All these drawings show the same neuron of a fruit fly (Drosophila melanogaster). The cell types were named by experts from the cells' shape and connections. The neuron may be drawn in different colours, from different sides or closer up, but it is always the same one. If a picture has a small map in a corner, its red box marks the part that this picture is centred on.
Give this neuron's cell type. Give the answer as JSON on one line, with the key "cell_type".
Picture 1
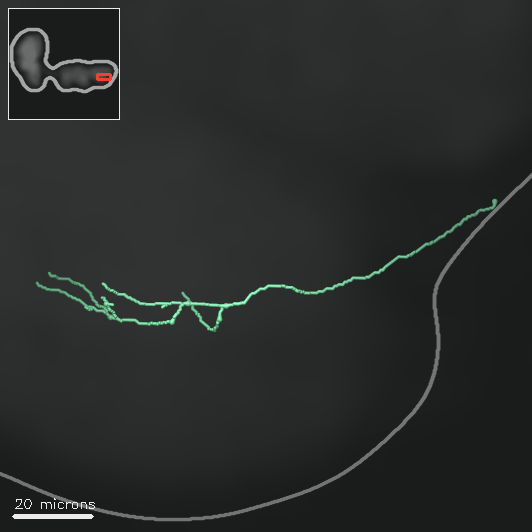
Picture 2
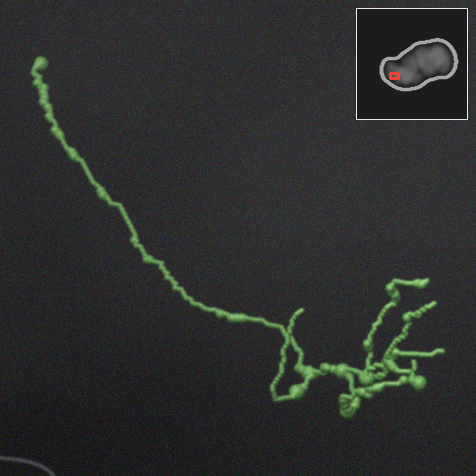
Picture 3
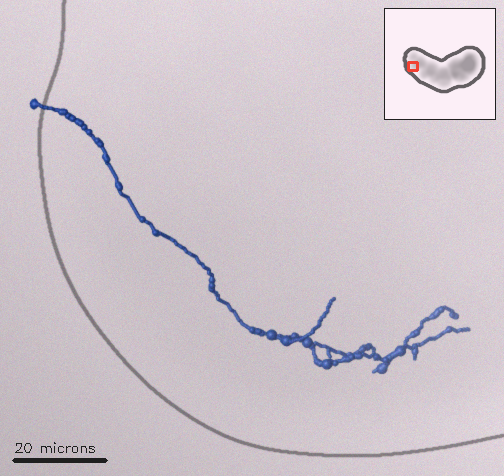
{"cell_type": "SNta29"}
